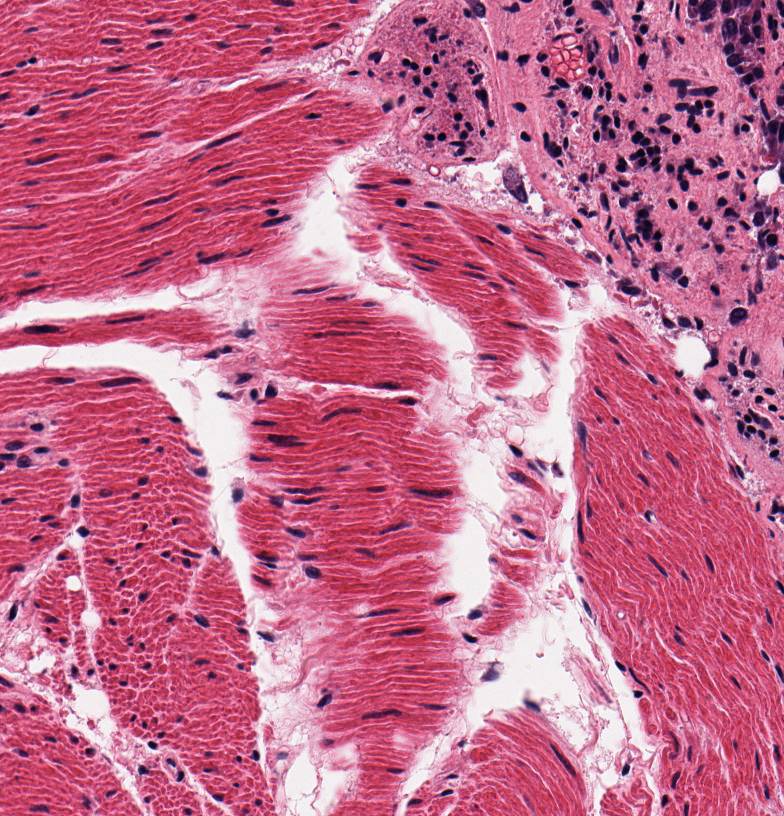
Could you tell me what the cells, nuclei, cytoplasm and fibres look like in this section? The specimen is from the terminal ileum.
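Most of the field consists of bundles of muscle fibres running in several different directions. The fibre cytoplasm stains a strong pink-red with eosin. Elongated dark nuclei lie inside the fibres along their long axis. By contrast, the top right corner shows a paler pink area crowded with many small dark nuclei, unlike the muscle beside it.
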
